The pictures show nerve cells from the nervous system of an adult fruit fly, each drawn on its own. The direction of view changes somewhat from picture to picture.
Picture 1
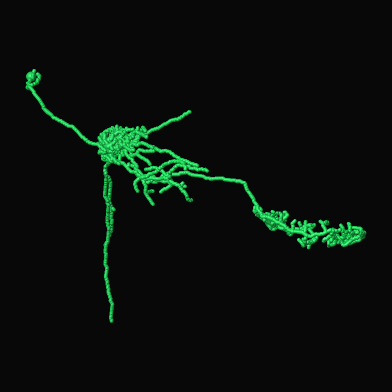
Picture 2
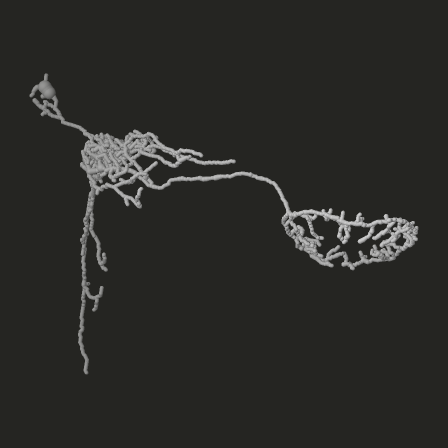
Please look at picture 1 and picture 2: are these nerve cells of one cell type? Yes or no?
yes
